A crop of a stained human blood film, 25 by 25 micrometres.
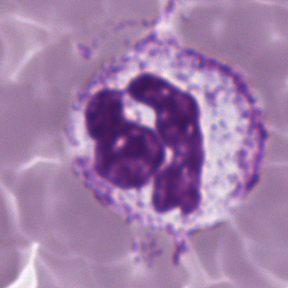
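Segmented neutrophil in a stained peripheral blood smear: the nucleus forms two large lobes side by side, within plentiful, nearly colourless cytoplasm carrying fine violet granules, densest near the edge. Small granular wisps stick out from the top and bottom.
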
